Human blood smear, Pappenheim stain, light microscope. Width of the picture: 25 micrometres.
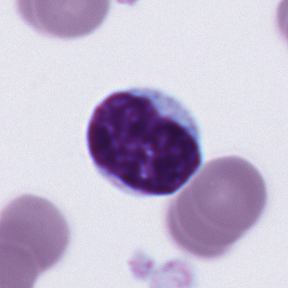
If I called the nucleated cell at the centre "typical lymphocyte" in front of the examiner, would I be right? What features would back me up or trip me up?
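The cell has a round, smooth outline with no surface projections. Its nucleus is oval and fills about 80% of the cell's area, with dark purple, coarsely clumped chromatin. The cytoplasm stains pale blue and contains neither coarse granules nor vacuoles.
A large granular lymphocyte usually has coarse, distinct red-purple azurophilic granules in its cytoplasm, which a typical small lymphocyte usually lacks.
The absence of coarse granules therefore counts for typical lymphocyte and against large granular lymphocyte.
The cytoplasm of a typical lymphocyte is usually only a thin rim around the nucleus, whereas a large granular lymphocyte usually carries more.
With the nucleus taking up about 80% of the area, the share left to the cytoplasm likewise favours typical lymphocyte. The cell is a typical lymphocyte.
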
